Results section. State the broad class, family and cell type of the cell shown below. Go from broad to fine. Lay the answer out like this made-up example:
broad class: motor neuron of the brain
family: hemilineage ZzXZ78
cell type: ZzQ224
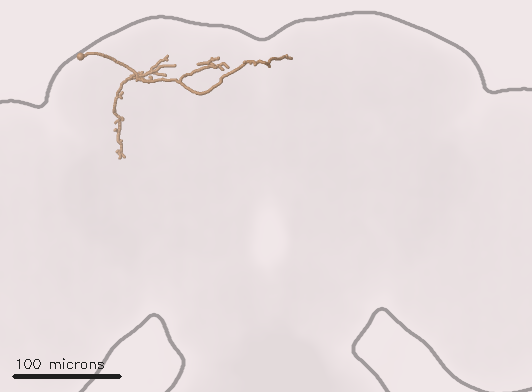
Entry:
broad class: central-brain intrinsic neuron
family: hemilineage SLPpl1
cell type: SMP232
